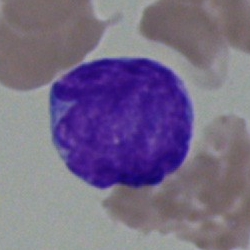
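Blast, the cell at the centre of the field, with a roughly round outline and a nucleus that seems to fill almost all of it. Only a thin sliver of pale blue cytoplasm shows, at the left edge, and I find no granules in it.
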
